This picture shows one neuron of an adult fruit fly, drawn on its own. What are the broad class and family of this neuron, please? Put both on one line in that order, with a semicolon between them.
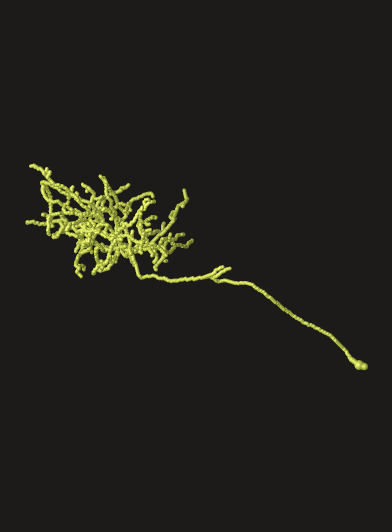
nerve-cord intrinsic neuron; hemilineage 14A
